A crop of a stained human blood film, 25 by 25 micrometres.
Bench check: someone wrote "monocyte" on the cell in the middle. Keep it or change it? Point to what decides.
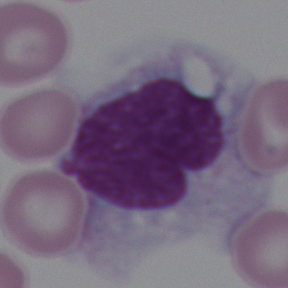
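Monocyte is the right name for this cell. Its nucleus, about 14 by 11 micrometres, has an irregular, folded outline with several indentations.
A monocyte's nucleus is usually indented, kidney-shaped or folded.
The cytoplasm holds sparse, very fine pinkish granules.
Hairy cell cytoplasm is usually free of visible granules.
These granules therefore count against hairy cell. The cytoplasm is abundant and pale grey-blue, lying mostly below and to the right of the nucleus.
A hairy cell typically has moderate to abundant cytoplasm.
The abundant cytoplasm is therefore no help in choosing between the two. One large clear vacuole lies against the upper right edge of the nucleus, and the outer edge of the cytoplasm is faint and ragged.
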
